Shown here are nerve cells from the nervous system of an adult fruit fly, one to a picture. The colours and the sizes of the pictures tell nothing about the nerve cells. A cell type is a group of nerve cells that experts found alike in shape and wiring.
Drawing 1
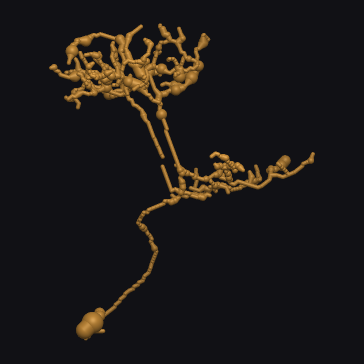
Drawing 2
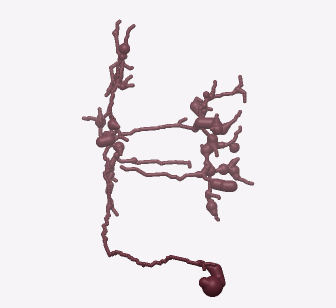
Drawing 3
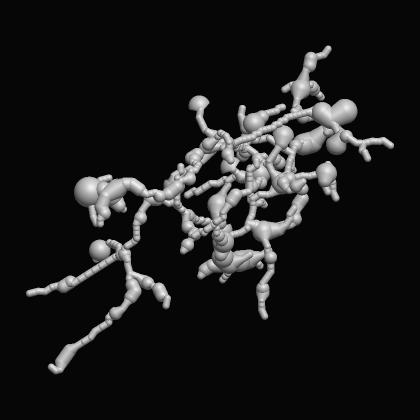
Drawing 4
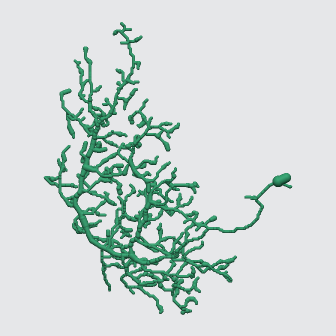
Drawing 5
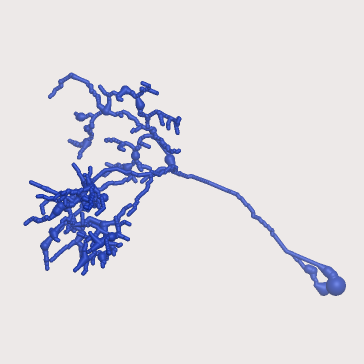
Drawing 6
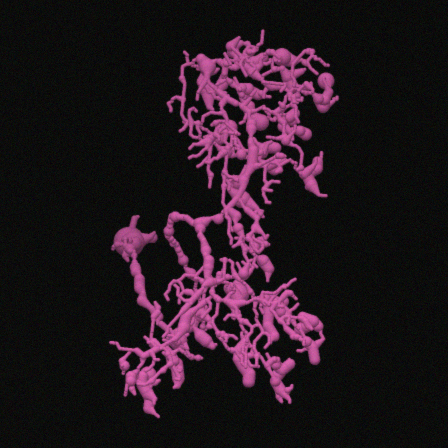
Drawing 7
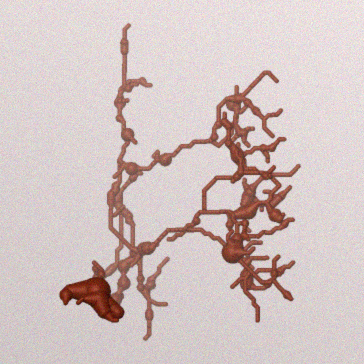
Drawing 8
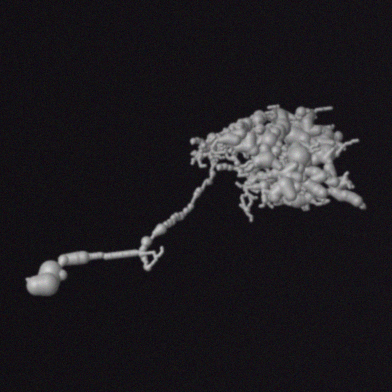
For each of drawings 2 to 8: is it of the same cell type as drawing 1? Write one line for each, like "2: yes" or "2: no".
2: yes
3: yes
4: no
5: yes
6: no
7: yes
8: no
